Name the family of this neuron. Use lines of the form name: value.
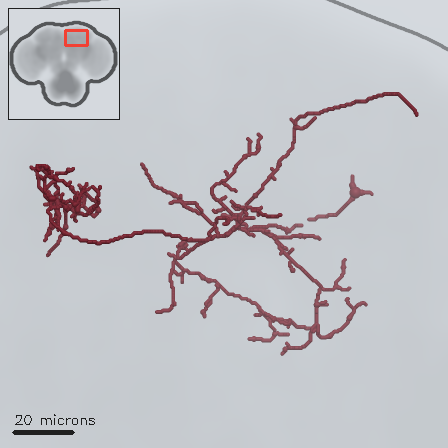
family: hemilineage CLp2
